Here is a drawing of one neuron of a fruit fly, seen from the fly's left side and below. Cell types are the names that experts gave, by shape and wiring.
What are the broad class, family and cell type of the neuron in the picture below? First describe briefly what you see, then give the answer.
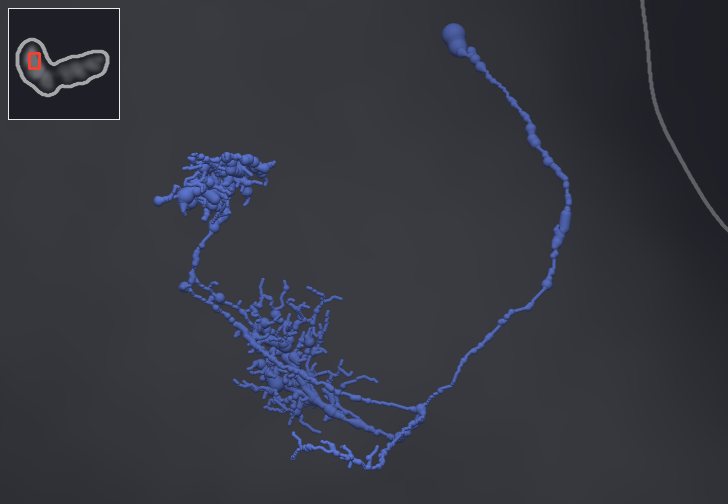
It lies in the brain. The cell body is at the top of the picture. The picture shows dozens of branch ends. Its broad class is central-brain intrinsic neuron. The name of its family is class CX. The cell type is hDeltaD.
